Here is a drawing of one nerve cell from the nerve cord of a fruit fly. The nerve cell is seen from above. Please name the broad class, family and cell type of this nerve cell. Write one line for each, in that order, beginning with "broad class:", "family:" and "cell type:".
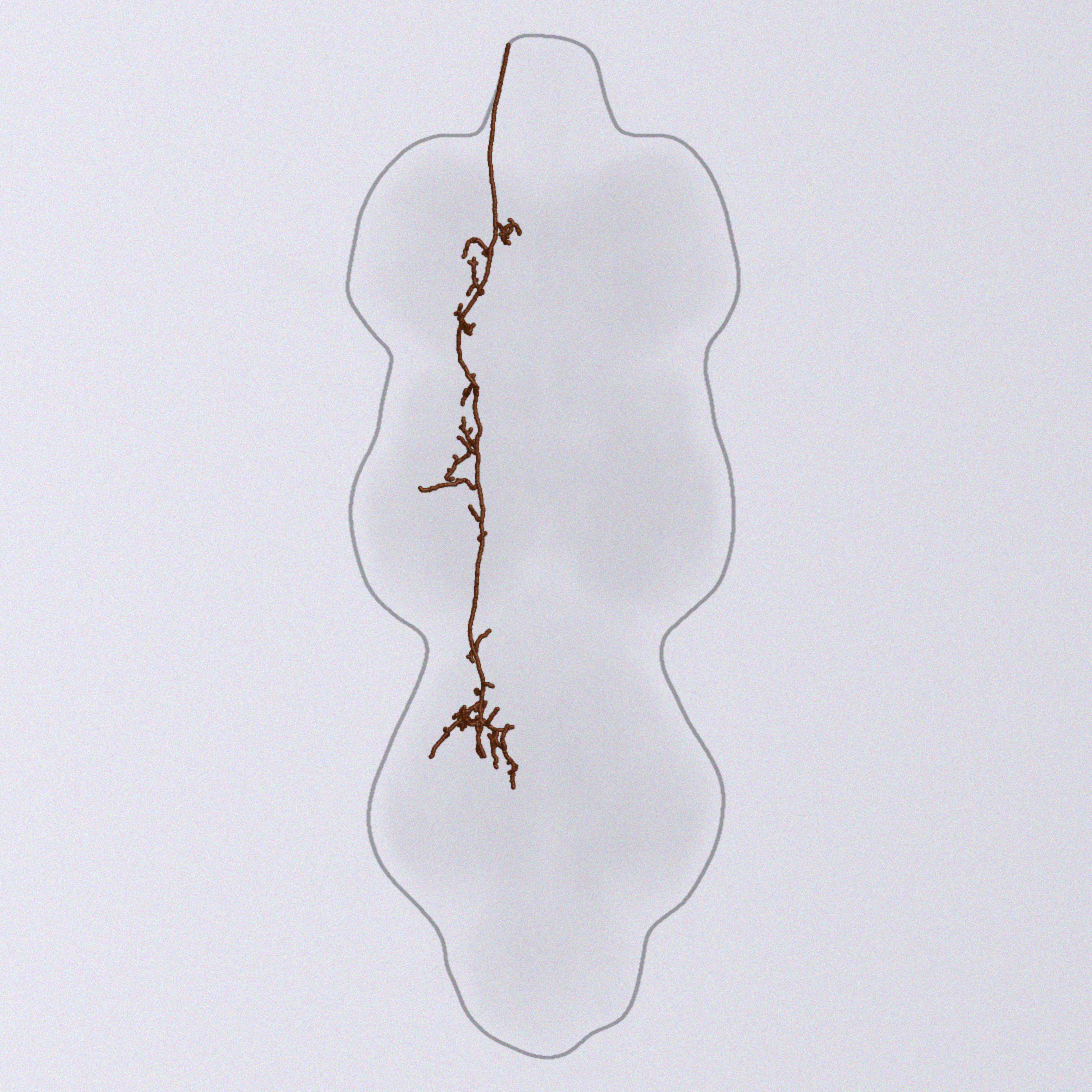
broad class: descending neuron
family: hemilineage WEDd1
cell type: DNa11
